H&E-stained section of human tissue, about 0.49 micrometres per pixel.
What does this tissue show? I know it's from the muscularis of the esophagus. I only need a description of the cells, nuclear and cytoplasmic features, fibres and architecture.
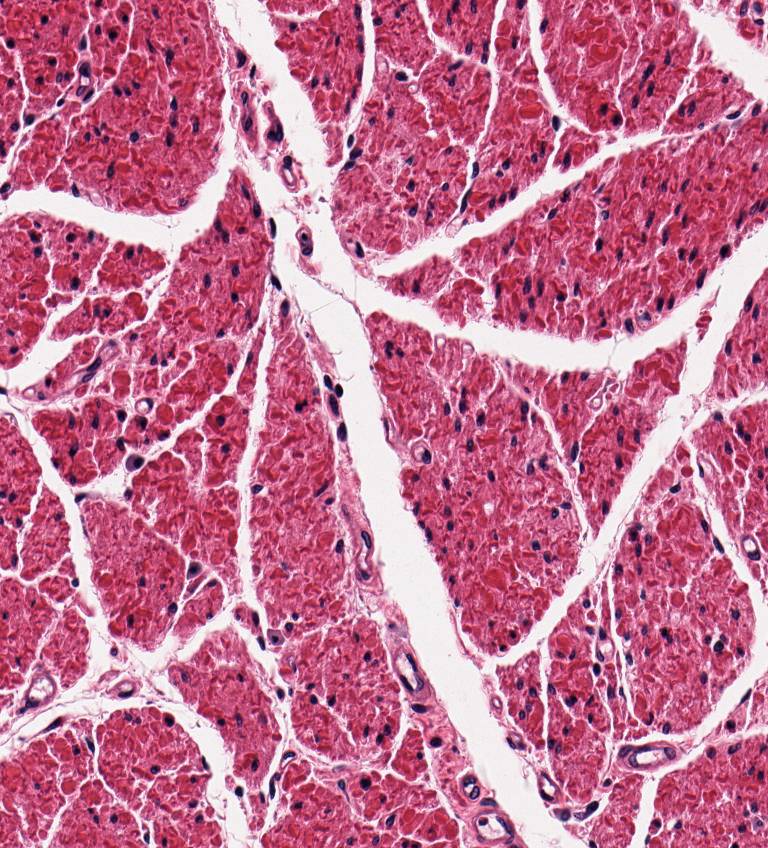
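Irregular bundles of fibres make up the whole field, separated from one another by branching white clefts. Within each bundle the fibres are cut across and appear as small rounded or polygonal profiles. The empty white clefts around the bundles look like shrinkage spaces from tissue processing. No epithelium, glands or fat cells are present anywhere.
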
